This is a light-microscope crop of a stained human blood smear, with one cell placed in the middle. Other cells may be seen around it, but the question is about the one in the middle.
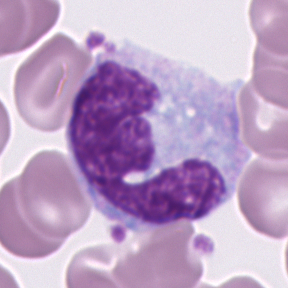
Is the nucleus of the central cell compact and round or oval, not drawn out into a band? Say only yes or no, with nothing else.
No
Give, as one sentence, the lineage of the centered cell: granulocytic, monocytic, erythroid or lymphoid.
Lineage-wise, the cell in the center of the crop is monocytic.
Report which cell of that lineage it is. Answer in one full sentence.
The centrally positioned cell in the crop represents a monocyte.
